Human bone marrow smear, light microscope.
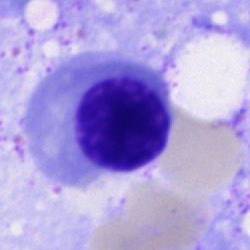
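Erythroblast in a stained human bone marrow smear, the cell in the middle. Its outline is rounded, with a smooth border. The nucleus sits off-centre, toward the right side of the cell, and its chromatin is dense, dark purple and coarsely clumped. The cytoplasm is widest on the left side of the nucleus.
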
